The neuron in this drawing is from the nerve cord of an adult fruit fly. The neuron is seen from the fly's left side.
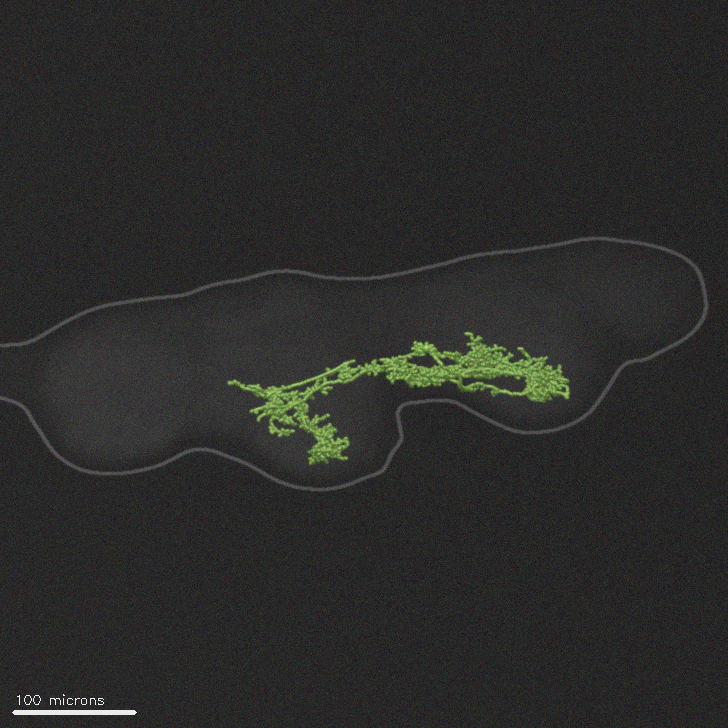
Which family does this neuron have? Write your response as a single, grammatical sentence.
The neuron is part of the family known as hemilineage 09B.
